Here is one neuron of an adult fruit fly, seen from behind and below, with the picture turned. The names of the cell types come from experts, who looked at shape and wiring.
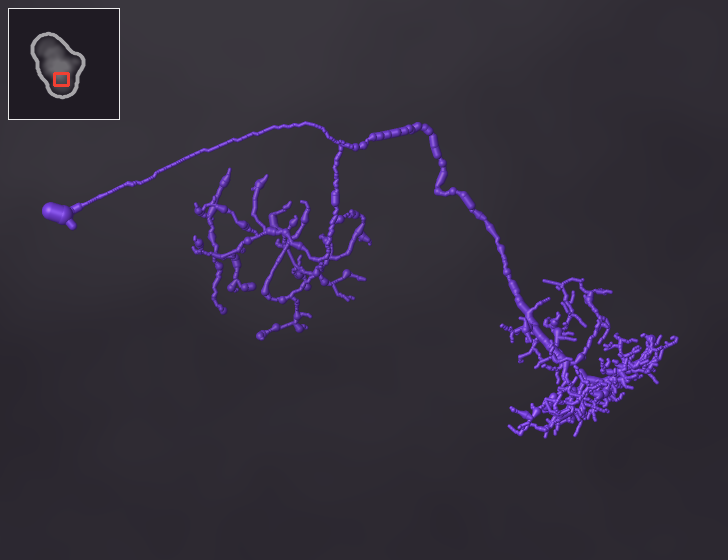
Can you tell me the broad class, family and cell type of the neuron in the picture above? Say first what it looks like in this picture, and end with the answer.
The cell body is on the left of the picture. The picture shows dozens of branch ends. This is a visual projection neuron. Its family is hemilineage VPNv1. The cell type is LC17.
